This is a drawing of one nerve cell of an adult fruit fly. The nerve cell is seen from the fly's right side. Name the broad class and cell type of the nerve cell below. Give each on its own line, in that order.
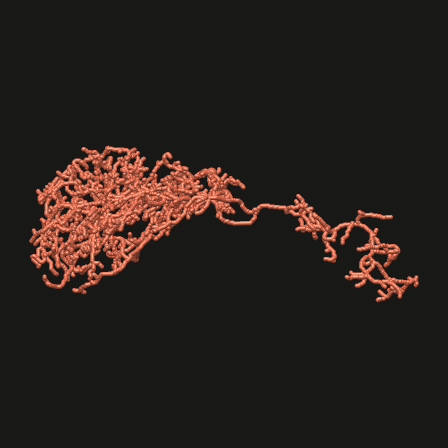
nerve-cord intrinsic neuron
INXXX217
